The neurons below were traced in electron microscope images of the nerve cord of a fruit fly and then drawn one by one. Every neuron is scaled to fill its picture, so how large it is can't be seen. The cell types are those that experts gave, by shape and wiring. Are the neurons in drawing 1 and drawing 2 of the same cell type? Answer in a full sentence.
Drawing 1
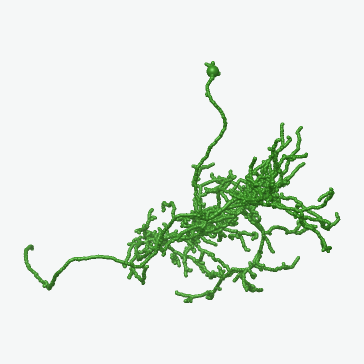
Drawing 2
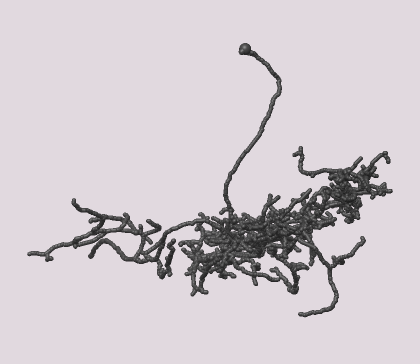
They are of different cell types.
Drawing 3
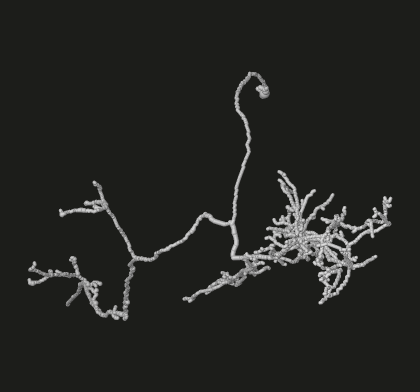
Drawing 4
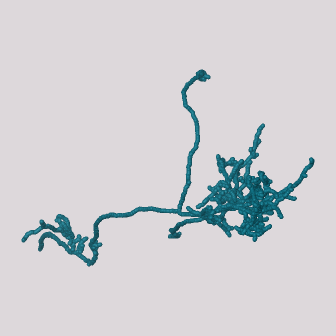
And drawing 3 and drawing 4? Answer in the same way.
They are of the same cell type.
